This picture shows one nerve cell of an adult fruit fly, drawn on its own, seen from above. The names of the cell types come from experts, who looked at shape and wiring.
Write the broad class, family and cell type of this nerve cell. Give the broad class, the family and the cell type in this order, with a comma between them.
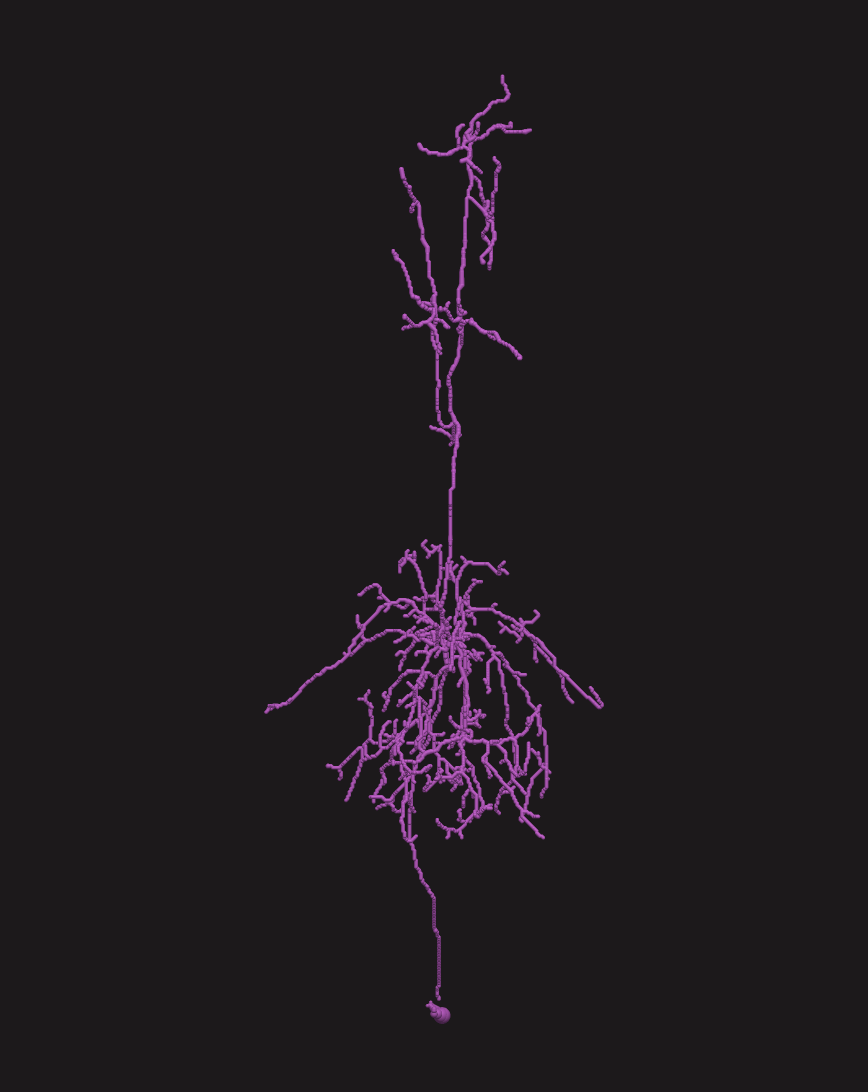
nerve-cord intrinsic neuron, hemilineage 05B, IN05B037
